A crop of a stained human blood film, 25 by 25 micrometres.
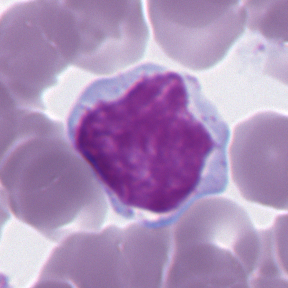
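Typical lymphocyte. Nucleus a single unlobed mass, irregular and somewhat angular in outline, occupying most of the cell. Cytoplasm pale blue. Cell border irregular and uneven, not smoothly round.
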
